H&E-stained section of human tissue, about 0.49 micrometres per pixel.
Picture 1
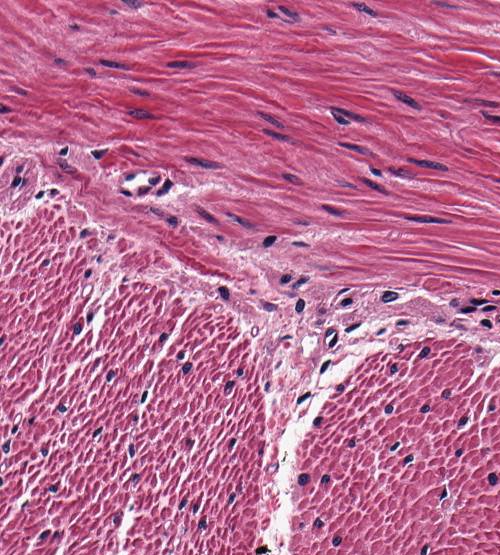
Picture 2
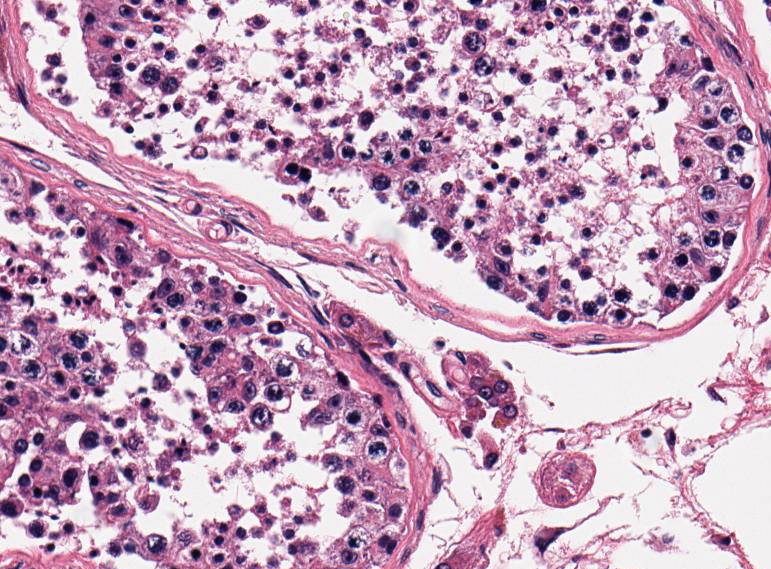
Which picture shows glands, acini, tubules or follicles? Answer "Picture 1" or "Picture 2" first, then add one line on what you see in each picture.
Picture 2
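What picture 1 shows: No epithelium or glands are present anywhere in the field.
What picture 2 shows: Two large rounded tubules fill the upper right and lower left of the field, separated by a diagonal band of fibrous tissue.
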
